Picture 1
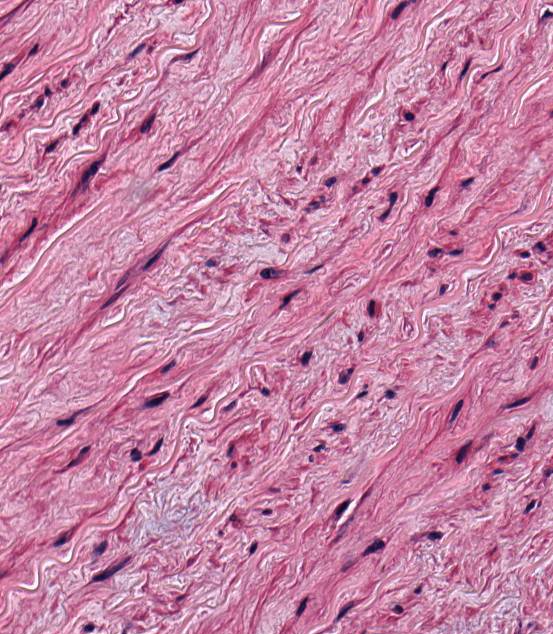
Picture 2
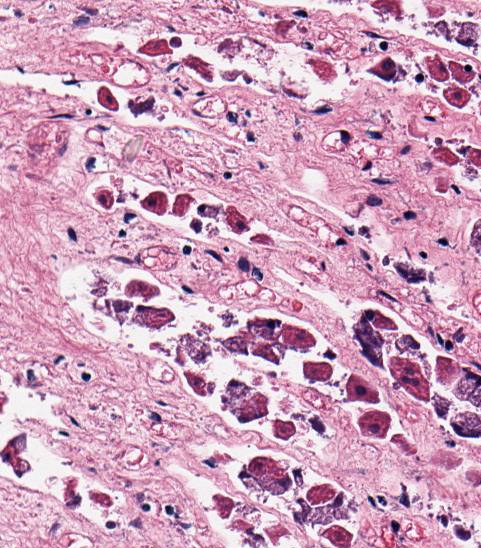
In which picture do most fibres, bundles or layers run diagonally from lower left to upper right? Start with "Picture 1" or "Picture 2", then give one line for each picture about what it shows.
Picture 1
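What picture 1 shows: Wavy bundles of collagen fill the whole field and run diagonally from lower left to upper right.
What picture 2 shows: The large dark cells lie in rows and bands that run diagonally from the upper left toward the lower right of the field.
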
